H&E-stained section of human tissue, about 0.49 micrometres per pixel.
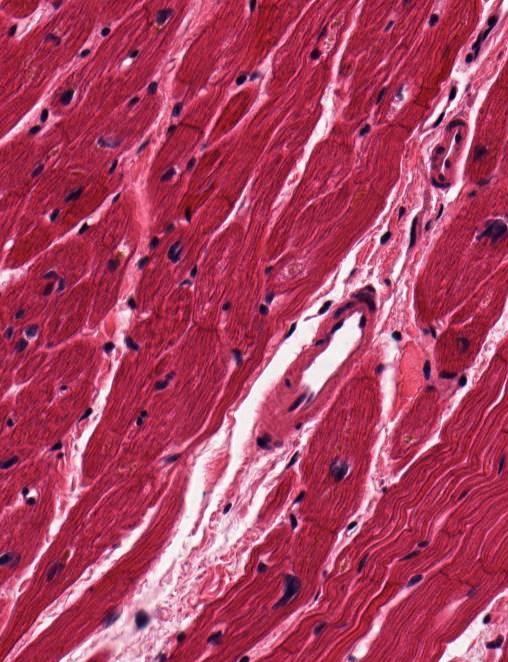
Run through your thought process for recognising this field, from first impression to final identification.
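This field is myocardium. Its muscle fibres branch and join neighbouring fibres, and their nuclei are oval and lie centrally.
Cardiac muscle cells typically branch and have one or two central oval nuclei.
Between the fibres lies scant, loose, pale pink connective tissue holding scattered elongated dark nuclei.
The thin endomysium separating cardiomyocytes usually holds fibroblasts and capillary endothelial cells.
No fat cells are present.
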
